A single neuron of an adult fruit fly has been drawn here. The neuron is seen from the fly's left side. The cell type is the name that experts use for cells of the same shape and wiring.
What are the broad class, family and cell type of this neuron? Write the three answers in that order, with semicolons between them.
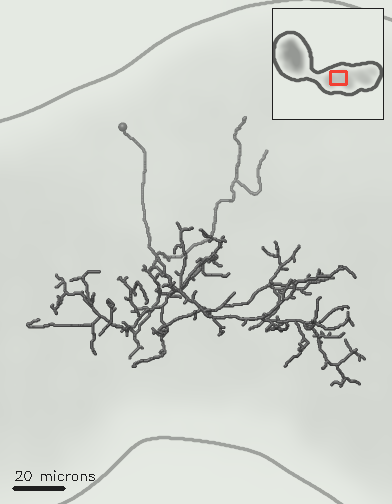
nerve-cord intrinsic neuron; hemilineage 11A; IN11A030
